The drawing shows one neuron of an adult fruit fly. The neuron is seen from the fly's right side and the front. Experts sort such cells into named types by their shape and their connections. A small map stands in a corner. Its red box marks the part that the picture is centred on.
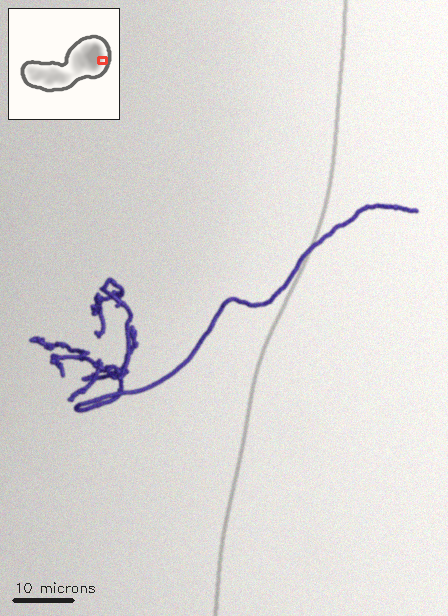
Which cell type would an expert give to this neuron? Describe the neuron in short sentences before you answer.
The drawing shows no cell body. By the scale bar it is about 65 microns wide in this view. This is a sensory neuron entering the brain. Its cell type is ORN_VL1.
